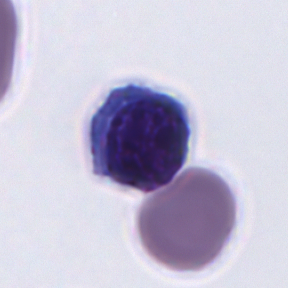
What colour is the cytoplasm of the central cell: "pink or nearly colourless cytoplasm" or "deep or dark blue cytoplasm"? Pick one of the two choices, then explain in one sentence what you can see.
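Deep or dark blue cytoplasm. The visible cytoplasm is blue, seen best along the left edge.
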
